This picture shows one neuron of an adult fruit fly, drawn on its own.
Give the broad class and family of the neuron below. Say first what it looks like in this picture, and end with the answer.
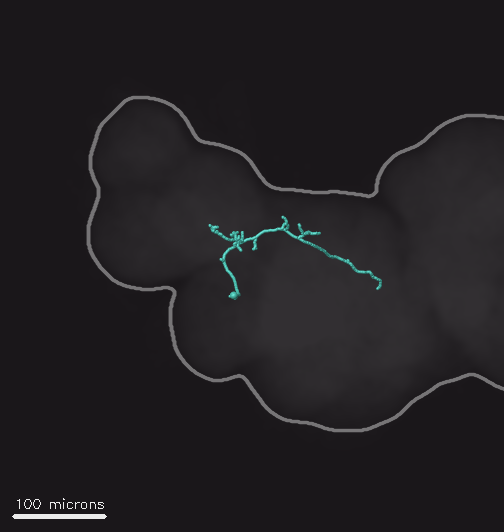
The cell body can be seen in the middle of the picture. By the scale bar it is about 190 microns wide in this view. It is a nerve-cord intrinsic neuron. Its family is hemilineage 06A.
